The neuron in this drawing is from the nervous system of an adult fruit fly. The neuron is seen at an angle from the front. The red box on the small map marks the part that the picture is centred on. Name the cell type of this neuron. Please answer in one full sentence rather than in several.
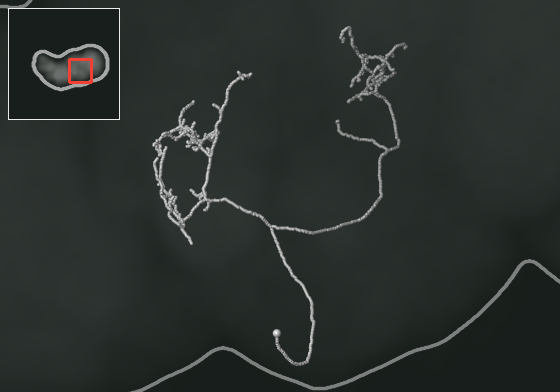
Cell type PS351 is what this neuron is.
